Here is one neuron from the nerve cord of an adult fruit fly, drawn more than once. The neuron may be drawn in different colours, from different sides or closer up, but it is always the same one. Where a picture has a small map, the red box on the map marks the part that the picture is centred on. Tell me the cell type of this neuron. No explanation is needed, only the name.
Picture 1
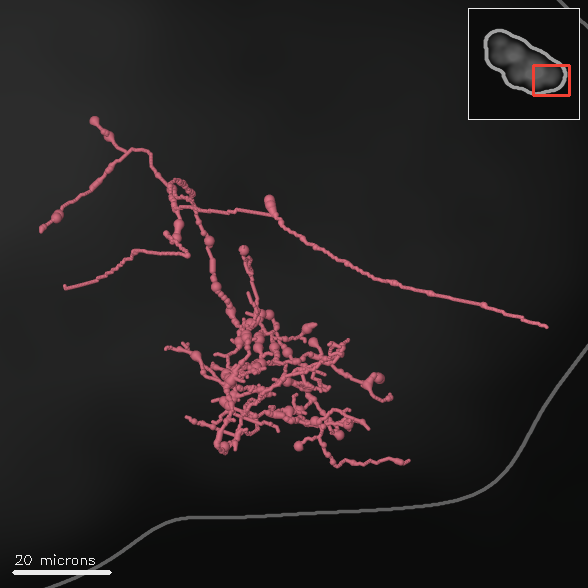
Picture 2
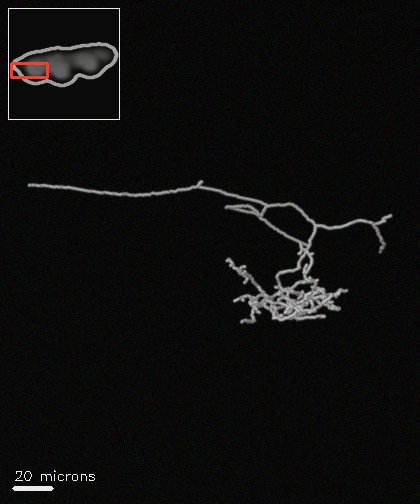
AN01B011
